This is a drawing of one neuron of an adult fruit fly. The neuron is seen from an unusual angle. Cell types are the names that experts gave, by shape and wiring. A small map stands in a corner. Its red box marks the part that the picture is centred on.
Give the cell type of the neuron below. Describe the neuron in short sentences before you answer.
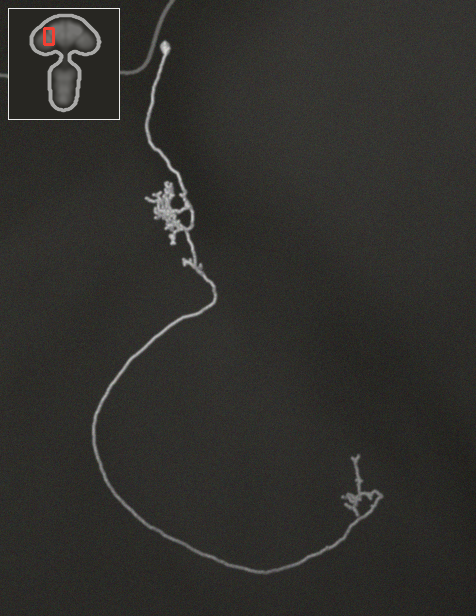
It lies in the brain. As drawn here it is taller than it is wide. It is an optic-lobe intrinsic neuron. It is of cell type Tm5b.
